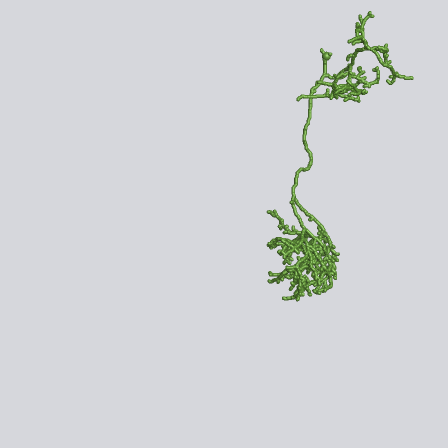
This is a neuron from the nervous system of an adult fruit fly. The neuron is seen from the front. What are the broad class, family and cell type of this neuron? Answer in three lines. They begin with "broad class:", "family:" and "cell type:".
broad class: visual projection neuron
family: hemilineage SLPpl2
cell type: LoVP43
